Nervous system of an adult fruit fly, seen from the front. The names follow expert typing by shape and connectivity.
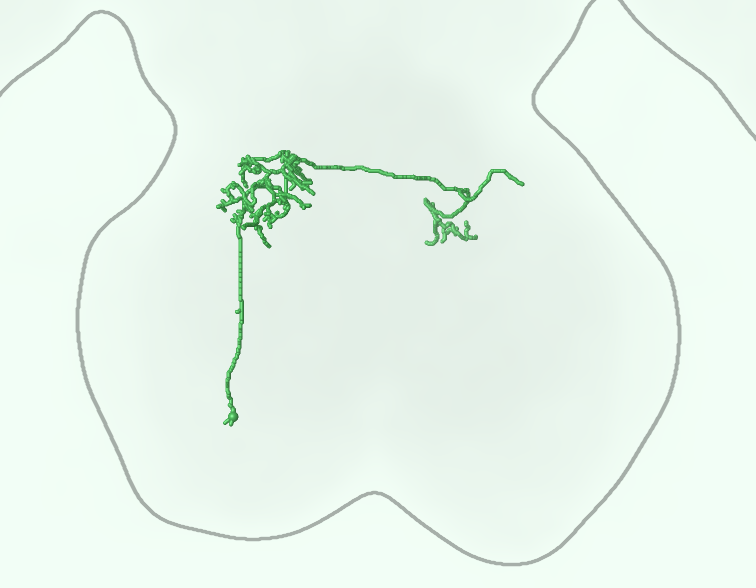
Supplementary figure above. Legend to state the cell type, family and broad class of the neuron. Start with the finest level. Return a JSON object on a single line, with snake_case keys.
{"cell_type": "IN06A113", "family": "hemilineage 06A", "broad_class": "nerve-cord intrinsic neuron"}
